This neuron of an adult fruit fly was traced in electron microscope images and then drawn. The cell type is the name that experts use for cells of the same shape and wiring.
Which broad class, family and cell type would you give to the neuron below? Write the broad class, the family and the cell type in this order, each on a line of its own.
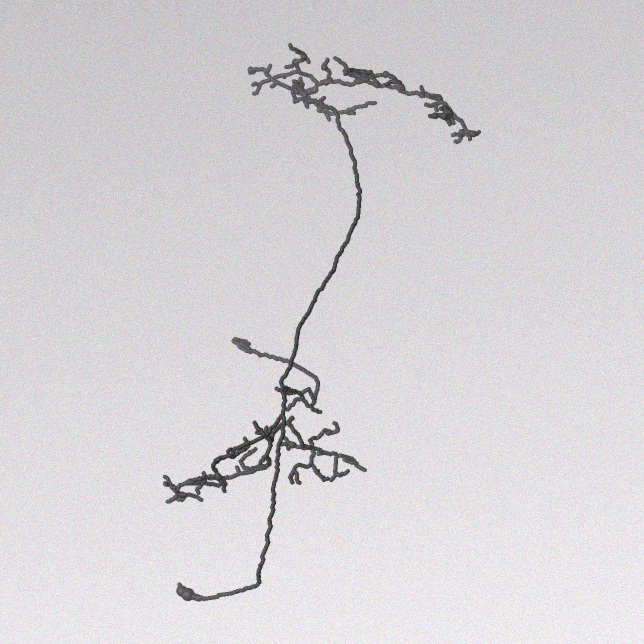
central-brain intrinsic neuron
hemilineage DL1_ventral
AOTU060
